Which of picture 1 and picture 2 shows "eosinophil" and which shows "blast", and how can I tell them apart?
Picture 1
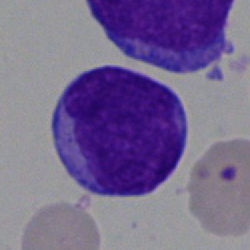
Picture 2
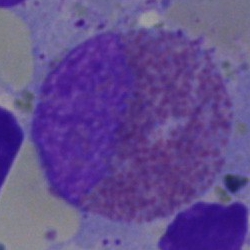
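Picture 1 shows a blast, and picture 2 shows an eosinophil. The blast has a round, smooth outline, and its cytoplasm appears mostly as a crescent on the left side. No granules are seen in the blast's cytoplasm, whereas the cytoplasm of the eosinophil is densely packed with reddish-purple granules.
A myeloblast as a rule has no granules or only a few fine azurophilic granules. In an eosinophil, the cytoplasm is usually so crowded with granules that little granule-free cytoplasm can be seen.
The chromatin of the blast is finely stippled rather than coarsely clumped.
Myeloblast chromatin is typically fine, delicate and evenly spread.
In the eosinophil, the nucleus lies against the left side of the cell and takes up roughly half of it.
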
